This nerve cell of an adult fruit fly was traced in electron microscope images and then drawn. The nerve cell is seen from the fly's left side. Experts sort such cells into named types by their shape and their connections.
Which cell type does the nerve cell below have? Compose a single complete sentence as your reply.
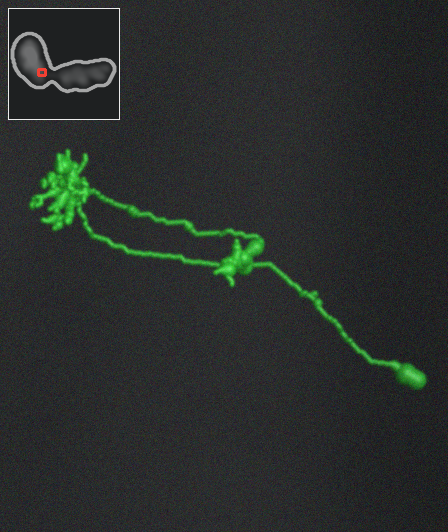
Classified by cell type, this nerve cell is T5c.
